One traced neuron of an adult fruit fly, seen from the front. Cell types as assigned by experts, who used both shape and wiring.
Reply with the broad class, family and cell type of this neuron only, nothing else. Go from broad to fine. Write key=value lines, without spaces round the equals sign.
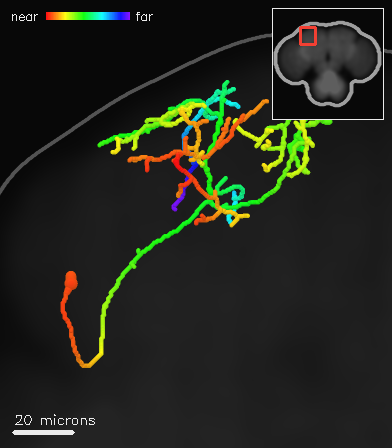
broad_class=central-brain intrinsic neuron
family=hemilineage SLPal3_and_SLPal4_dorsal
cell_type=CB2302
